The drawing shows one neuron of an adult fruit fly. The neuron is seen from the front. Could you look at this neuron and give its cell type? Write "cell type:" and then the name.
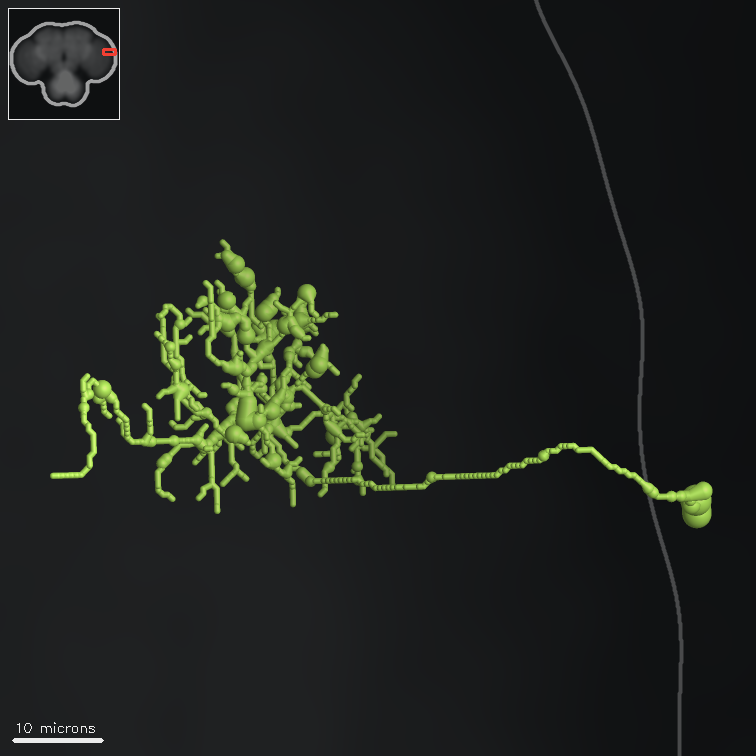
cell type: Cm3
